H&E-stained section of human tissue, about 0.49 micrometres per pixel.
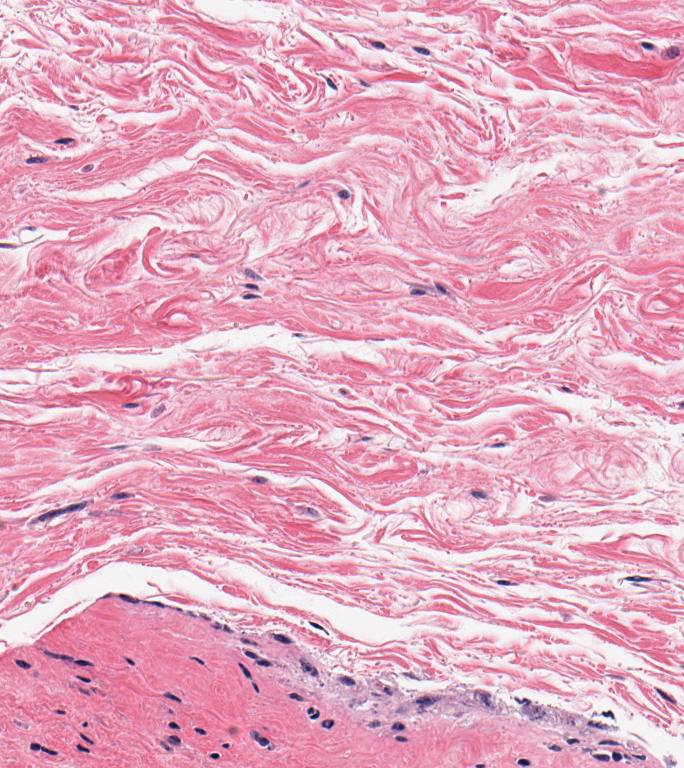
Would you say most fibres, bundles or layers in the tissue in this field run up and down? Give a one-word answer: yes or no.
No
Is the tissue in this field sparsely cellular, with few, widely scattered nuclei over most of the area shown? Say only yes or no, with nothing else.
Yes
